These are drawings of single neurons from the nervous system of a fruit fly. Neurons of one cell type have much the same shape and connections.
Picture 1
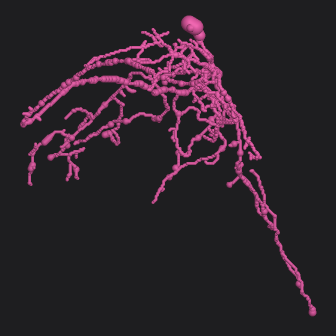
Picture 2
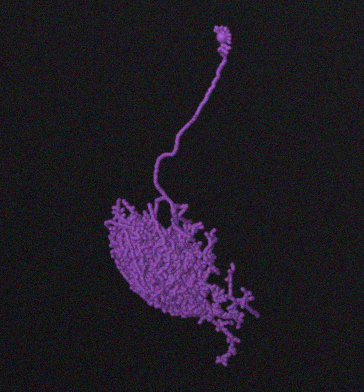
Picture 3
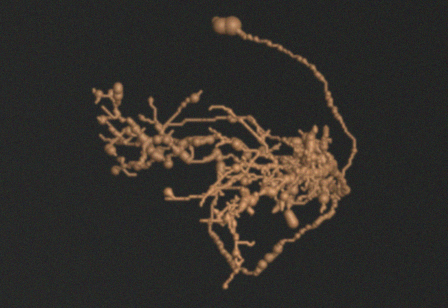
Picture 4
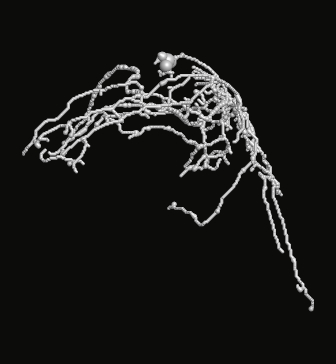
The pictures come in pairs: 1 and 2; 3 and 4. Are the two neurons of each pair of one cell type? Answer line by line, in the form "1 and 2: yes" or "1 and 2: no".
1 and 2: no
3 and 4: no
